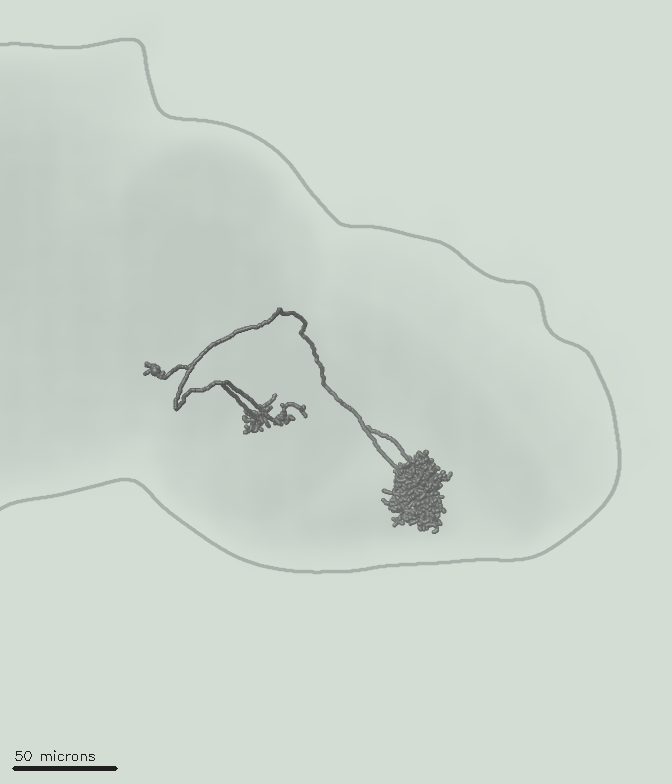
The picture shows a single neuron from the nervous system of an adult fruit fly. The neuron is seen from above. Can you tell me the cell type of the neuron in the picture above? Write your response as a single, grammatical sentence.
The neuron here falls under cell type MeLo9.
